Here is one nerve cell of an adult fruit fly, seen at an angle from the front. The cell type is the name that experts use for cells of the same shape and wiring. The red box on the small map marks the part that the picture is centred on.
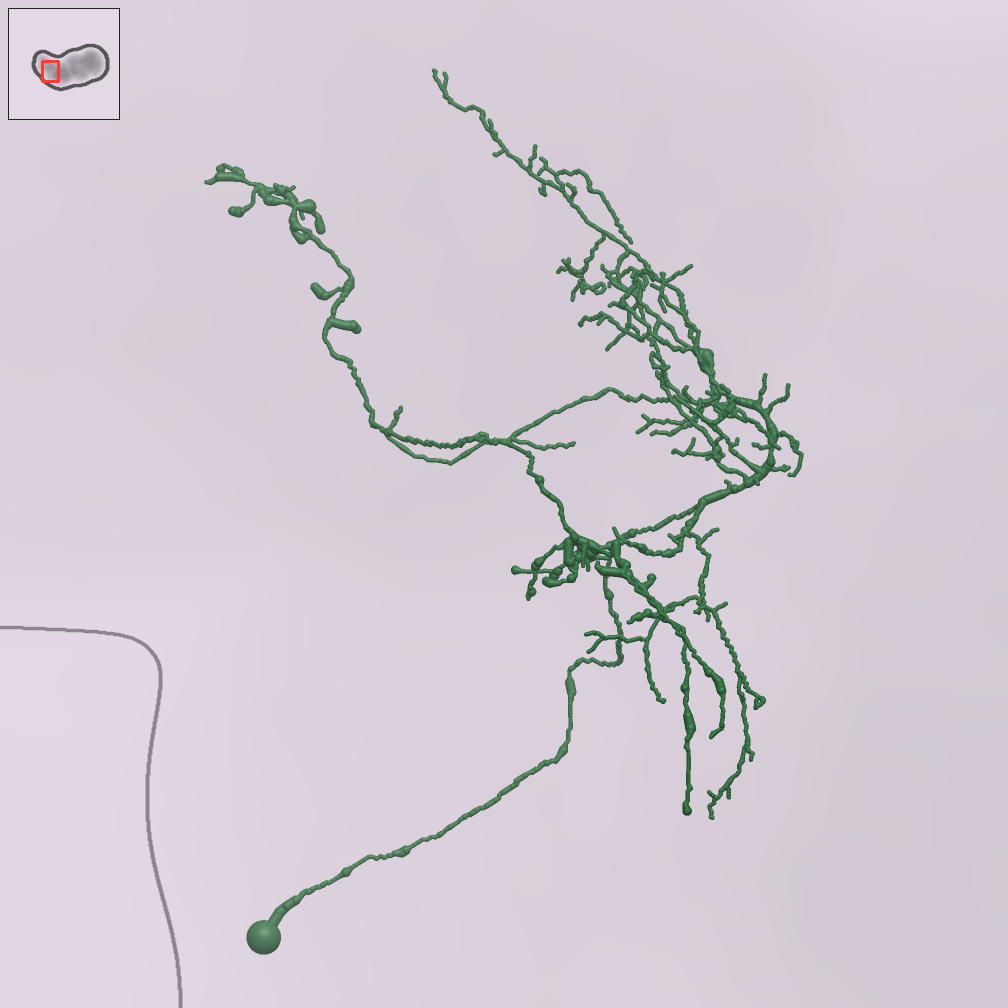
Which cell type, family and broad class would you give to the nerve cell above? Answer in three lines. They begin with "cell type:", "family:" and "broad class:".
cell type: IN03B051
family: hemilineage 03B
broad class: nerve-cord intrinsic neuron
